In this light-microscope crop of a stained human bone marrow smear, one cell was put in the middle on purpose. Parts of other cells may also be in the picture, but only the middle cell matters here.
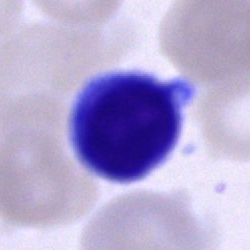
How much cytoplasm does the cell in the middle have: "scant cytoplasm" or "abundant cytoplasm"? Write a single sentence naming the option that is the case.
In this cell, the cytoplasm is scant.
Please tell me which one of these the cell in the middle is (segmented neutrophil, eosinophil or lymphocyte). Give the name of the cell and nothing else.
lymphocyte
